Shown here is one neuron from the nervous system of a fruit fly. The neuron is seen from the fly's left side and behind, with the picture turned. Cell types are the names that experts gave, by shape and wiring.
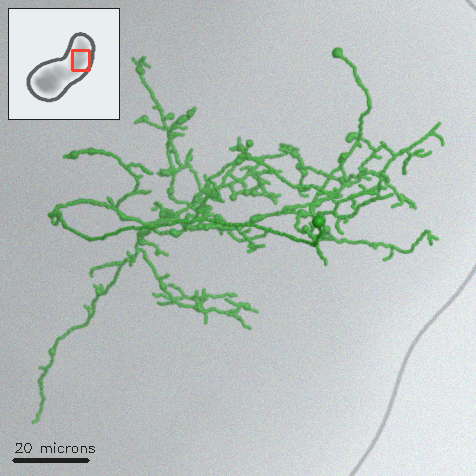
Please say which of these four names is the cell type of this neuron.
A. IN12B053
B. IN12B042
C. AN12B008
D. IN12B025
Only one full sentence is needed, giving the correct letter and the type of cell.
Option A states the cell type of the neuron, which is IN12B053.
